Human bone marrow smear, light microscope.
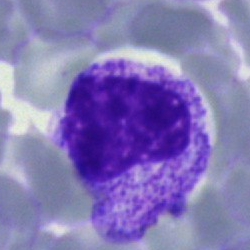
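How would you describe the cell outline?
Irregular, with a bulge at the lower edge.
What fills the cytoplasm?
It is crowded with fine purple granules, and between them the cytoplasm is pale lilac.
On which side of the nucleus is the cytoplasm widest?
Below it.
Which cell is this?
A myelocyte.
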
